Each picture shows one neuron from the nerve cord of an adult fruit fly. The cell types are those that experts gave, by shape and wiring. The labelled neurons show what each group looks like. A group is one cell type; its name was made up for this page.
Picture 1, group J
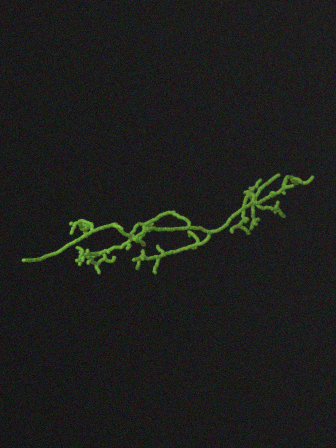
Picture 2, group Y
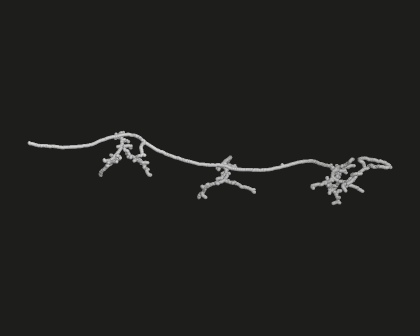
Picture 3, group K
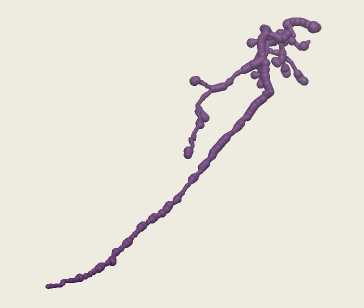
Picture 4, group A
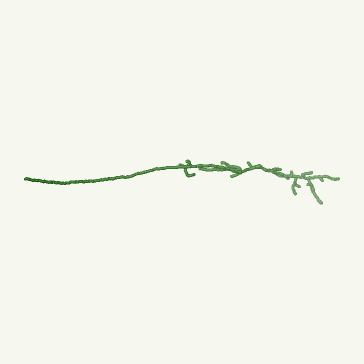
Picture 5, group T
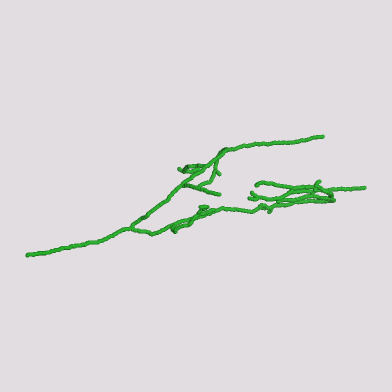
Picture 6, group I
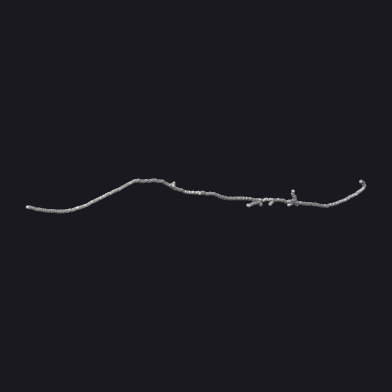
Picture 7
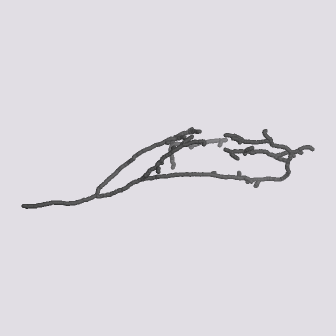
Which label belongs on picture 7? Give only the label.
group T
